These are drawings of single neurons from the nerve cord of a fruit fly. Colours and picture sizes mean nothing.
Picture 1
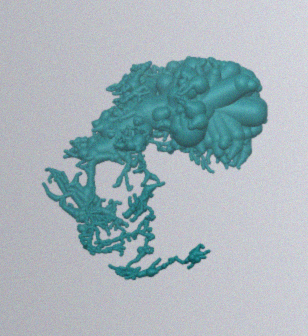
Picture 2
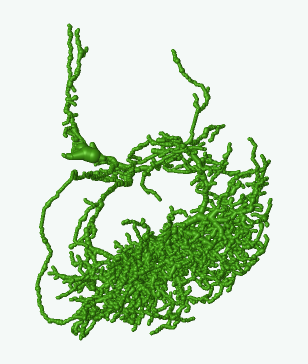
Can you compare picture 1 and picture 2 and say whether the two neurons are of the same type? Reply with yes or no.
no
